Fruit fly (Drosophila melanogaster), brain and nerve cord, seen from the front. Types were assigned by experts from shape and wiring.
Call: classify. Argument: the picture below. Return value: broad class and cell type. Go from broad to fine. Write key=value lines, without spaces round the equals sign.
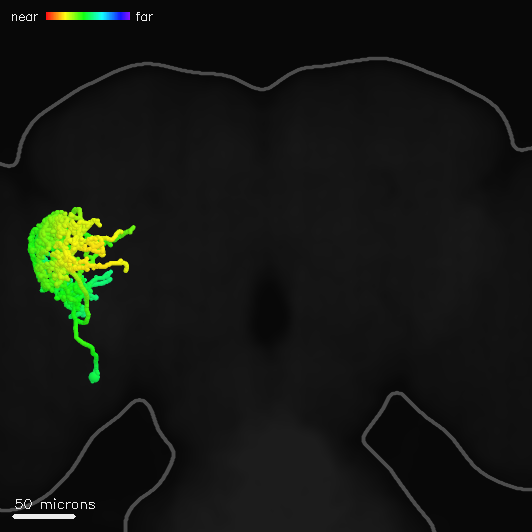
broad_class=central-brain intrinsic neuron
cell_type=AVLP600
